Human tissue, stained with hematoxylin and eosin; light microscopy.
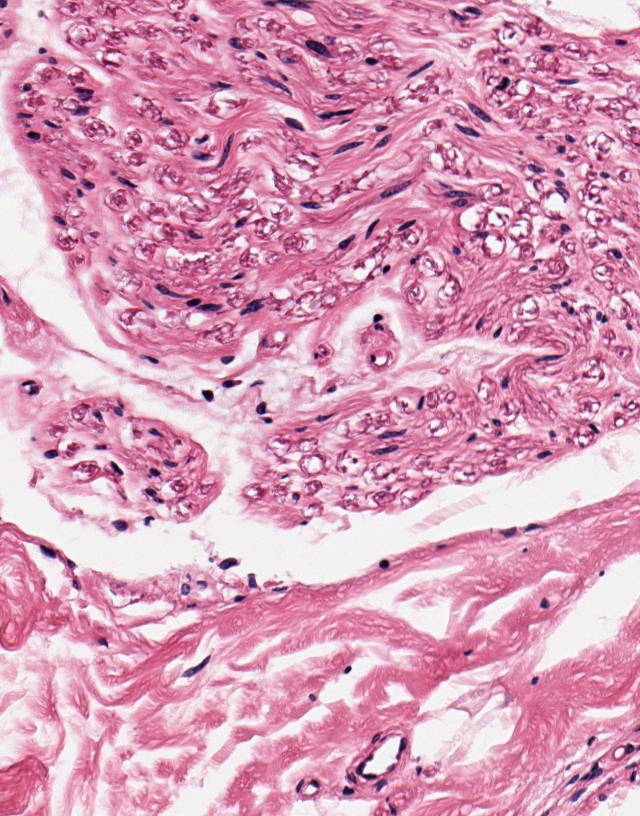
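Tibial nerve in a haematoxylin and eosin stained section. Within the bundles, many small round profiles each show a clear halo around a central pink dot. Nuclei scattered among the fibres are dark, elongated and spindle-shaped. The lower third is wavy, dense pink connective tissue with few nuclei. No fat cells are present in the field.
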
